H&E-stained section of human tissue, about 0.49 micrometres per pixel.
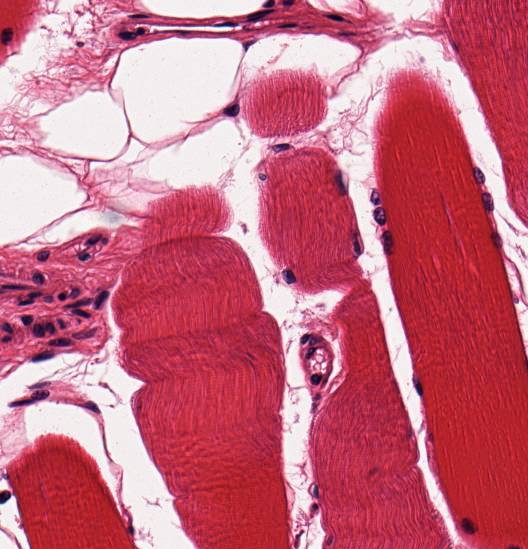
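Skeletal muscle. Fibre nuclei small, dark, flattened, at fibre edges, not centres. Loose pale pink fibrillar connective tissue with scattered dark spindle-shaped nuclei between fibres, densest at left edge. No epithelium or glandular structures in field.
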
